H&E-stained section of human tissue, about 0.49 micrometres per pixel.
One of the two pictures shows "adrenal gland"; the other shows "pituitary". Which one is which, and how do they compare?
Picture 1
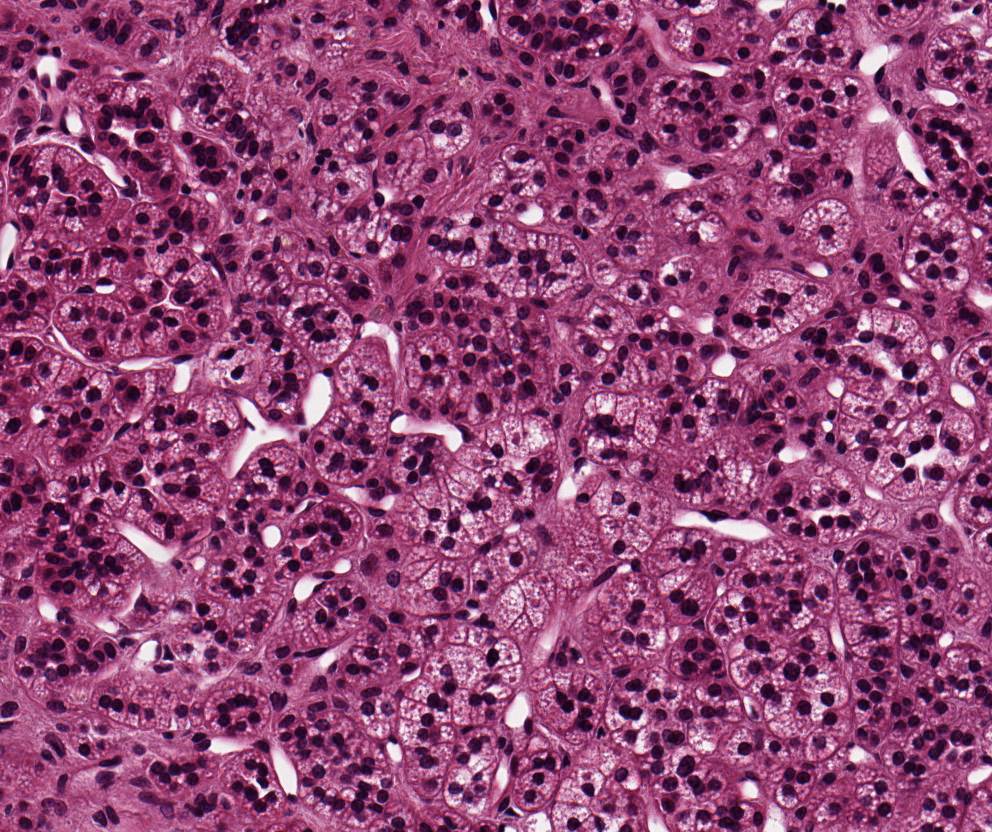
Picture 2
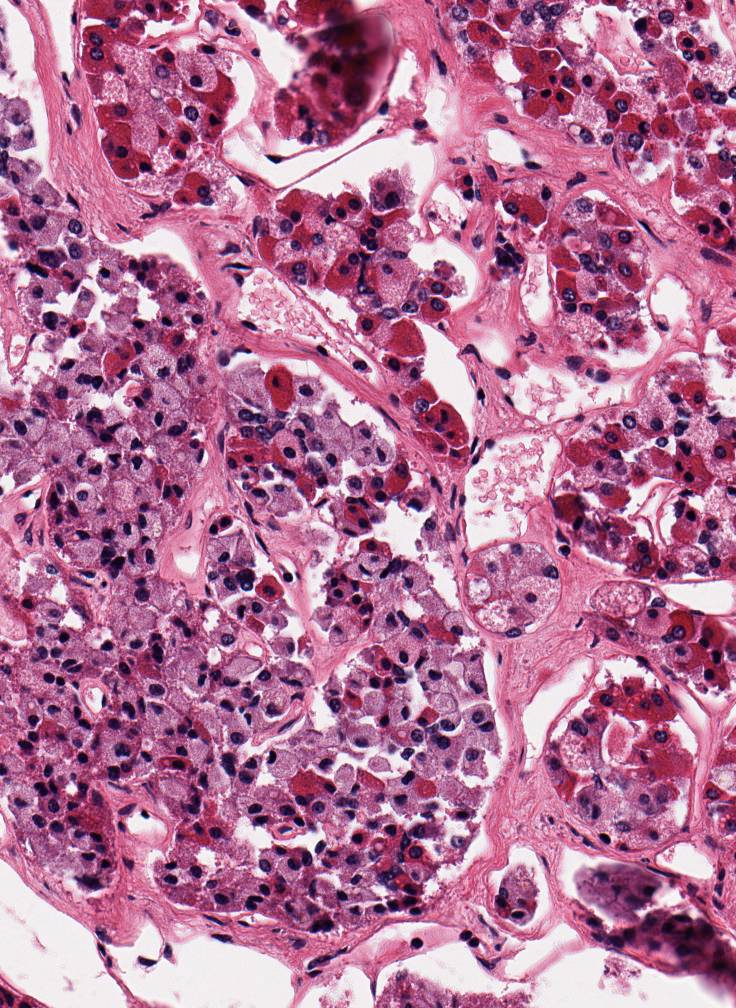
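Start with the names: the adrenal gland is in picture 1, and the pituitary is in picture 2. Both are built of rounded cell nests divided by thin pink septa or stroma, so compare the cells inside. In picture 1, most cells have pale, finely vacuolated cytoplasm that looks clear, and their small, round, dark nuclei are fairly uniform everywhere. The nests are solid, too, with no lumina or pink secretion. Now move to picture 2. Many cells there have bright red, eosinophilic cytoplasm, most numerous in the nests at upper right, while the large nest at lower left is mostly cells with pale purple-grey, finely granular cytoplasm.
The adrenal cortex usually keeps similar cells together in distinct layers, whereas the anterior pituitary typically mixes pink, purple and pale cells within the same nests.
Before you leave picture 2, find the thin-walled vascular spaces just right of centre holding pale red blood cells.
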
